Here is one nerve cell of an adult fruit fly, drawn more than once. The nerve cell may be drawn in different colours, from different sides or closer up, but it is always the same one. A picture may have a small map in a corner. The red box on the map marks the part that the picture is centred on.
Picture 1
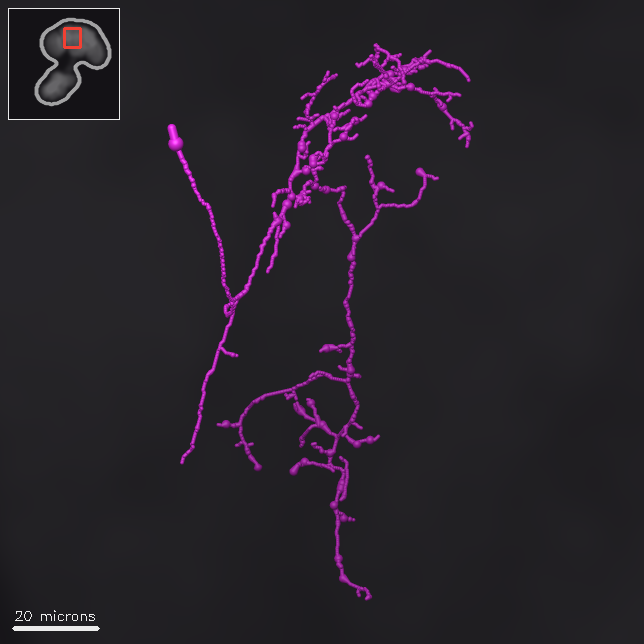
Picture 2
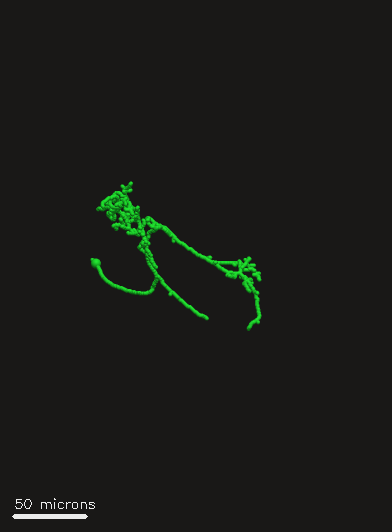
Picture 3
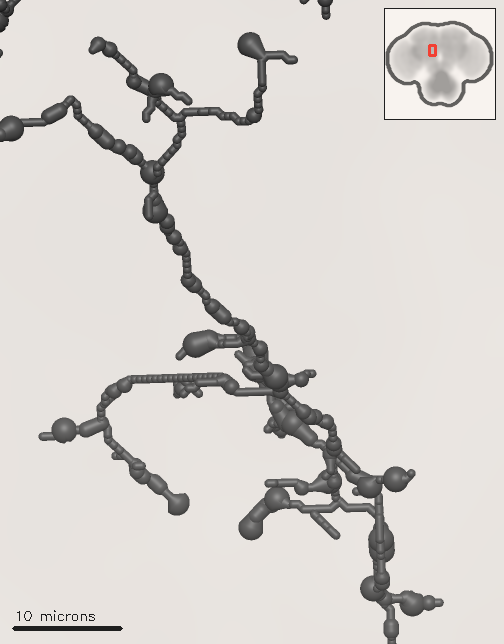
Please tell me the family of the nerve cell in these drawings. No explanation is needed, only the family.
hemilineage LALa1_anterior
